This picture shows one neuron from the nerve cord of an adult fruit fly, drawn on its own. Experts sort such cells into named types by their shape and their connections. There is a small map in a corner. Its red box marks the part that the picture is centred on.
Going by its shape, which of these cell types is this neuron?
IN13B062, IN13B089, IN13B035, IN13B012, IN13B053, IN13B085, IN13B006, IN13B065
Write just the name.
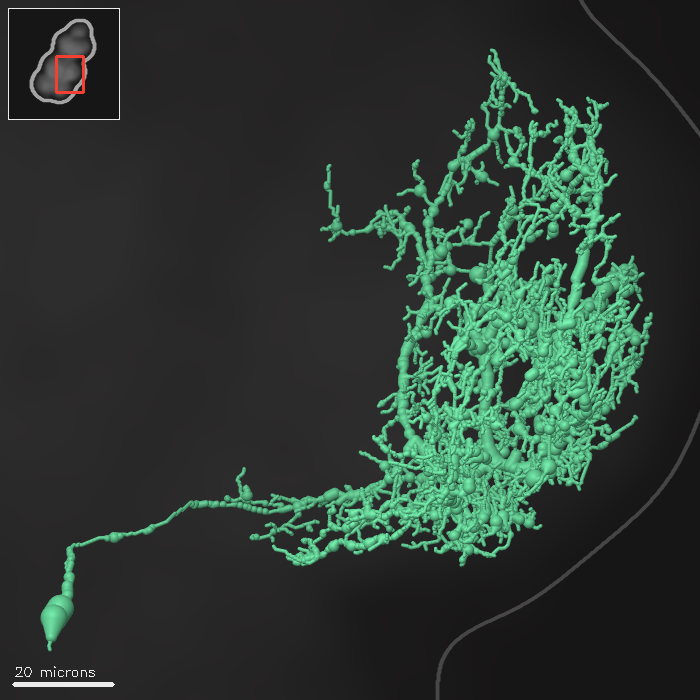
IN13B012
